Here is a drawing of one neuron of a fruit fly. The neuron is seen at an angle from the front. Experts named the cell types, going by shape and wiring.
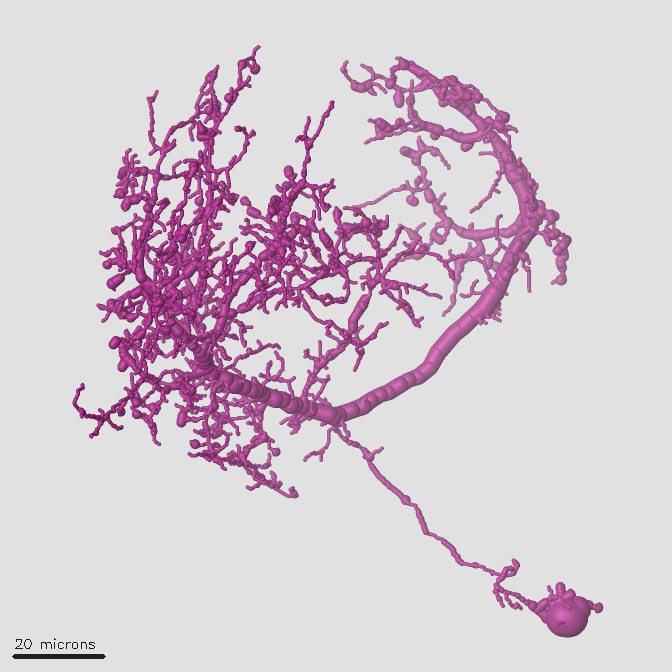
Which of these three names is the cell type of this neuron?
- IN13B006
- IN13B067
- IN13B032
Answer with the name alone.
IN13B006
